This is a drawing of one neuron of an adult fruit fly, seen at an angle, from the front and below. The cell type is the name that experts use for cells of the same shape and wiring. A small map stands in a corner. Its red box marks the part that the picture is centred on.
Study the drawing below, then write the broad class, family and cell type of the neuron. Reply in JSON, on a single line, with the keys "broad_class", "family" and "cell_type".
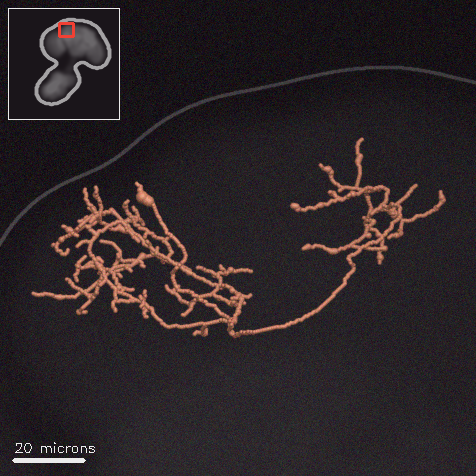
{"broad_class": "central-brain intrinsic neuron", "family": "hemilineage SLPal2", "cell_type": "LHAD1a1"}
